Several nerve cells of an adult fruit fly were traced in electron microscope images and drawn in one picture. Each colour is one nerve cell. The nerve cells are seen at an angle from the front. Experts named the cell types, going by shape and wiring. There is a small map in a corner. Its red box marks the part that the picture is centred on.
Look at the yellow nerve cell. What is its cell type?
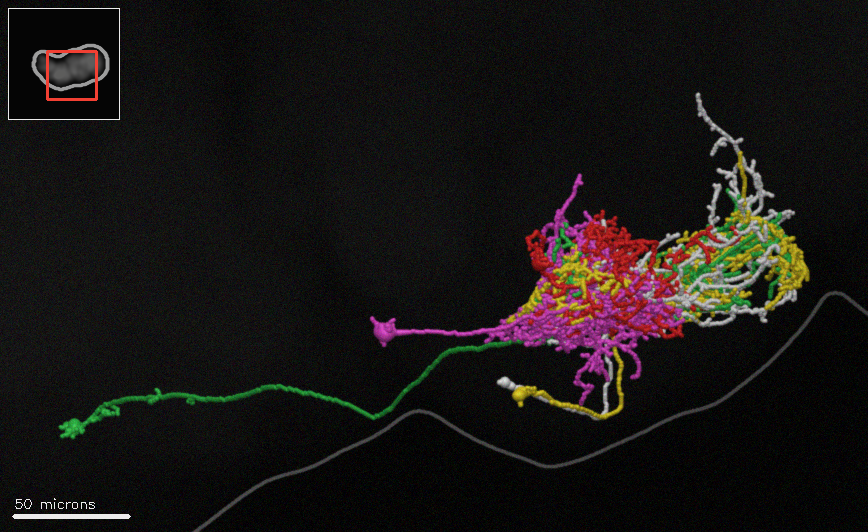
GNG016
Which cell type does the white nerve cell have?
GNG235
